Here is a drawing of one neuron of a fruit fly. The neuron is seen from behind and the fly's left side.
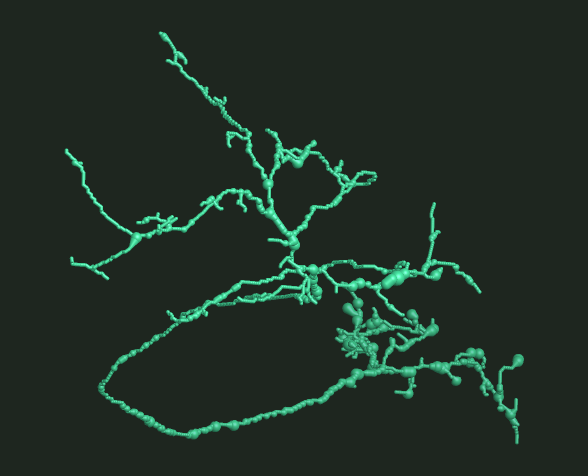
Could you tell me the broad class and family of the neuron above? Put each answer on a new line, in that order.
central-brain intrinsic neuron
hemilineage DM5_central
